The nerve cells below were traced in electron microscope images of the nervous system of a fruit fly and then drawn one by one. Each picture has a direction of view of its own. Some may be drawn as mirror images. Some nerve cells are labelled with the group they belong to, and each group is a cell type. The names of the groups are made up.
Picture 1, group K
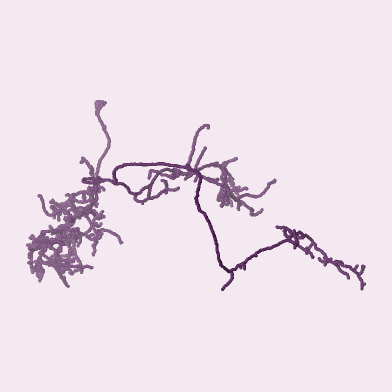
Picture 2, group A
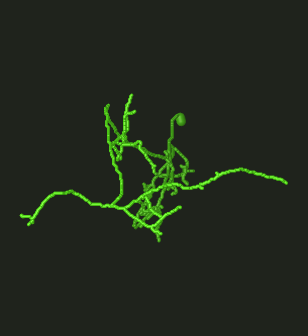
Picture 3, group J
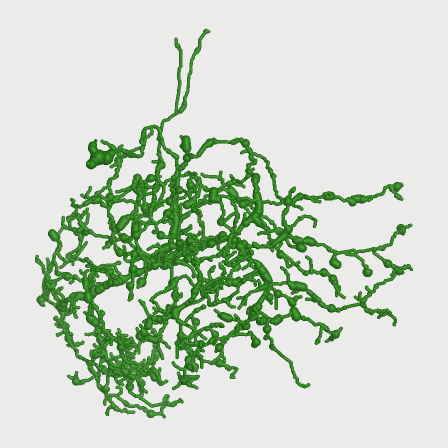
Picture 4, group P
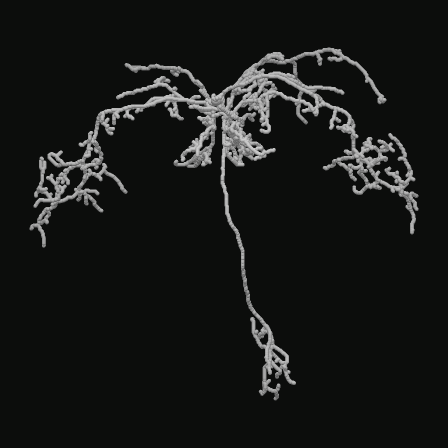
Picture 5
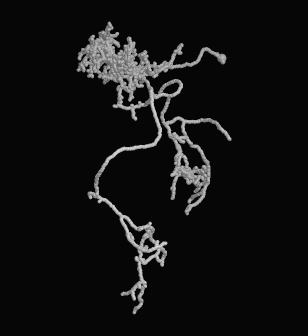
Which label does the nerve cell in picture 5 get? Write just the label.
group K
